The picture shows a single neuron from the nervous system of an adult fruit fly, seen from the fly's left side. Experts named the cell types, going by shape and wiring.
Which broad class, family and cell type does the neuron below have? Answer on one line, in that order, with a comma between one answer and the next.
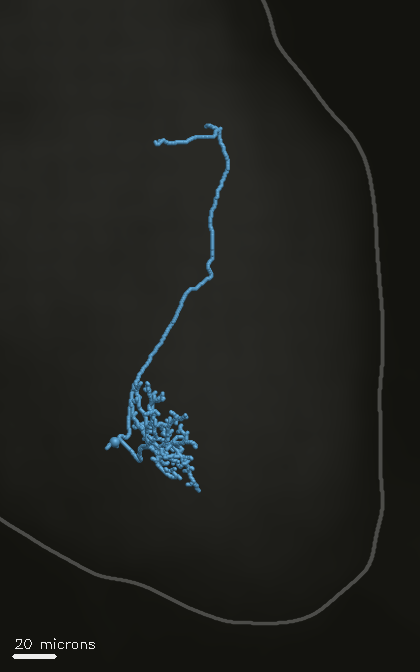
visual projection neuron, MeVP, MeVP3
